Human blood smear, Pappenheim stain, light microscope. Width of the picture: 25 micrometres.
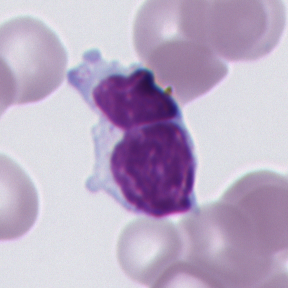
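Large granular lymphocyte. Nucleus about 13 by 8 micrometres, folded into two lobes, one above the other, with a crease between. Chromatin dense dark purple with faint paler streaks. Cytoplasm mostly left of nucleus; its left edge ragged with small projections.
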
